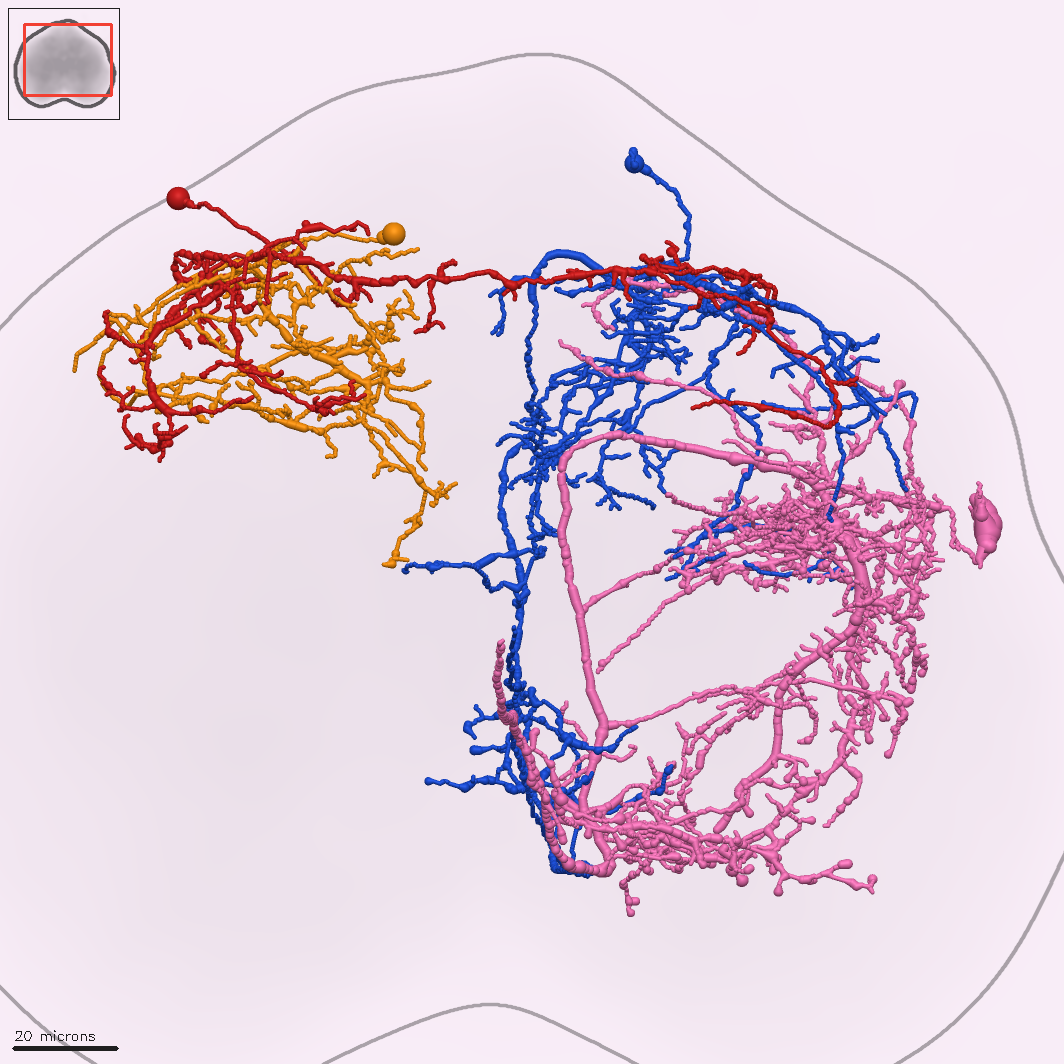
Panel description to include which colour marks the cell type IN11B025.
orange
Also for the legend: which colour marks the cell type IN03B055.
red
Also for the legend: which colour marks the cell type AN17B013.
blue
